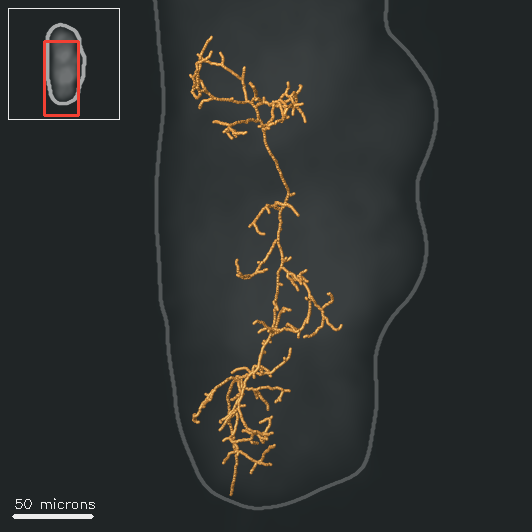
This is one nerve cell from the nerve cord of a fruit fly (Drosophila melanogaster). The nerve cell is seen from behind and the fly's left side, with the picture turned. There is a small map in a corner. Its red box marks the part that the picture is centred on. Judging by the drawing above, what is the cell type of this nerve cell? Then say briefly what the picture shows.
Its cell type is DNge063. This is a descending neuron. No cell body is drawn. By the scale bar it is about 300 microns tall in this view. The picture shows dozens of branch ends.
